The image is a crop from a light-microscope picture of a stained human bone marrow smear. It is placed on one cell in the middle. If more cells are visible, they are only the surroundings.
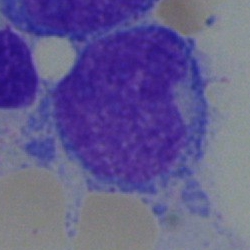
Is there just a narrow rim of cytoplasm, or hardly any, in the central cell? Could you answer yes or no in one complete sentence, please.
Yes, there is only scant cytoplasm in this cell.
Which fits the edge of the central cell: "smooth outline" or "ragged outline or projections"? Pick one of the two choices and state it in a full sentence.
Along its outline, the cell is ragged or frayed, or bears projections, blebs or tags.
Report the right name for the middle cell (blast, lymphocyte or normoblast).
blast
